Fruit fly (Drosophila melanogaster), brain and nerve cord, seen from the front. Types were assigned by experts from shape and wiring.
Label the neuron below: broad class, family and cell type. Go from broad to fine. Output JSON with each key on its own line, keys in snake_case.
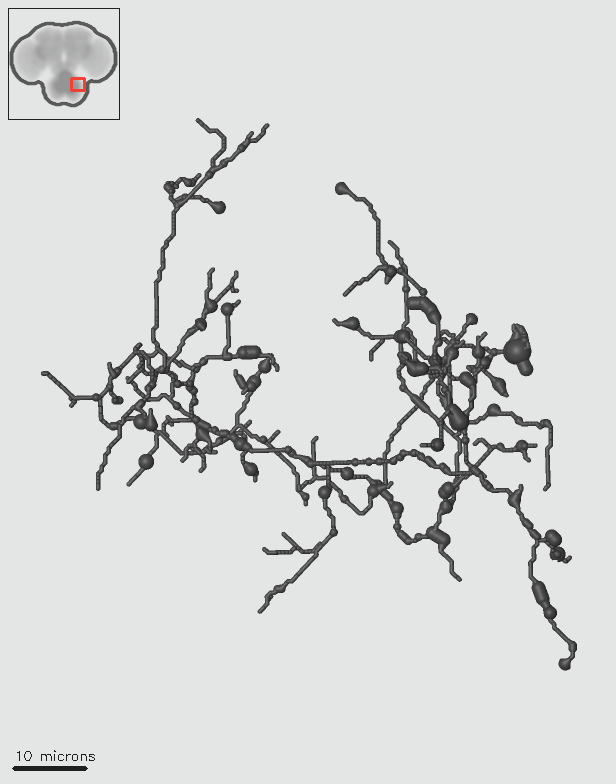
{
 "broad_class": "nerve-cord intrinsic neuron",
 "family": "hemilineage 21A",
 "cell_type": "IN21A070"
}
